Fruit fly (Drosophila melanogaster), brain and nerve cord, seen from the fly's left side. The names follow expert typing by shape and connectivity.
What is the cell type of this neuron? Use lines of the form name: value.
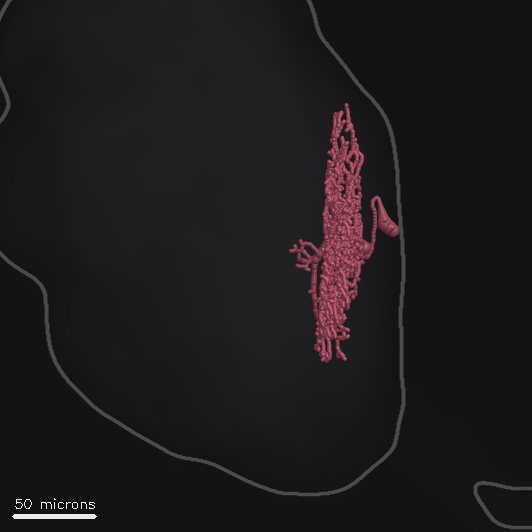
cell type: HSE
